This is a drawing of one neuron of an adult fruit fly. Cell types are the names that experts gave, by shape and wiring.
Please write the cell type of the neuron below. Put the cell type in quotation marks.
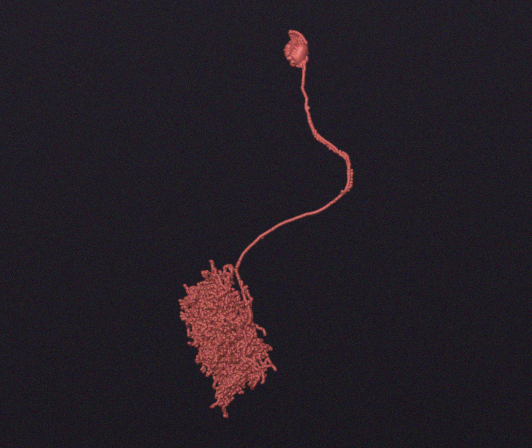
"Pm4"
